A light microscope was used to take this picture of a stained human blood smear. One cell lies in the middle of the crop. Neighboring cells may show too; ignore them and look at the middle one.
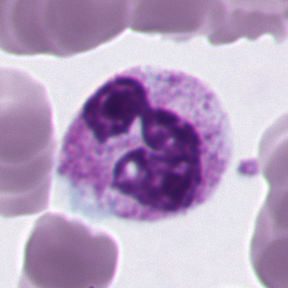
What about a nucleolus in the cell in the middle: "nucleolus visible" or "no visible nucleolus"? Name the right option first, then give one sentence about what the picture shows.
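No visible nucleolus. No nucleoli are visible in the nucleus.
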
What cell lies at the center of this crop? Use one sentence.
This crop is built around a neutrophil at its centre.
